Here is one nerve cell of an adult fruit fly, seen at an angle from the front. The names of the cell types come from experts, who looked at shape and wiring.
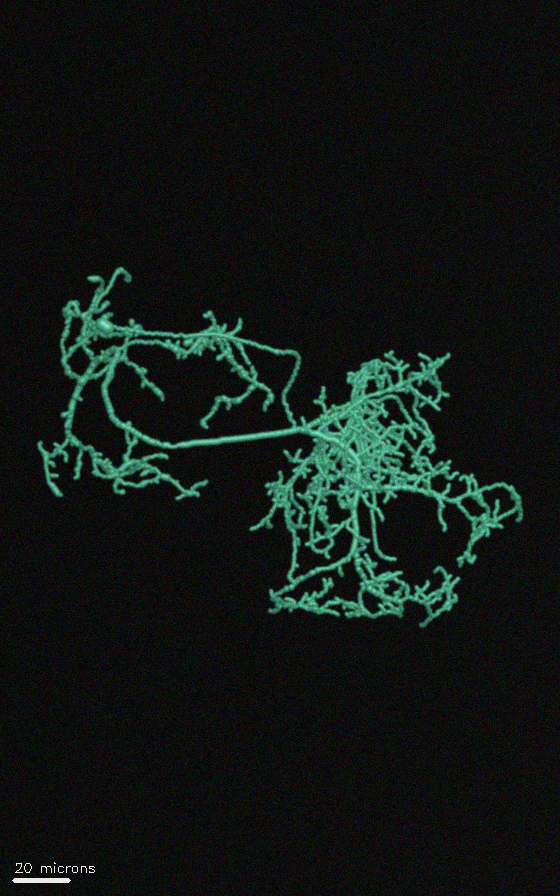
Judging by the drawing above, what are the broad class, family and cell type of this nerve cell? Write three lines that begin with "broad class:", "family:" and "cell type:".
broad class: nerve-cord intrinsic neuron
family: hemilineage 19B
cell type: IN19B021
